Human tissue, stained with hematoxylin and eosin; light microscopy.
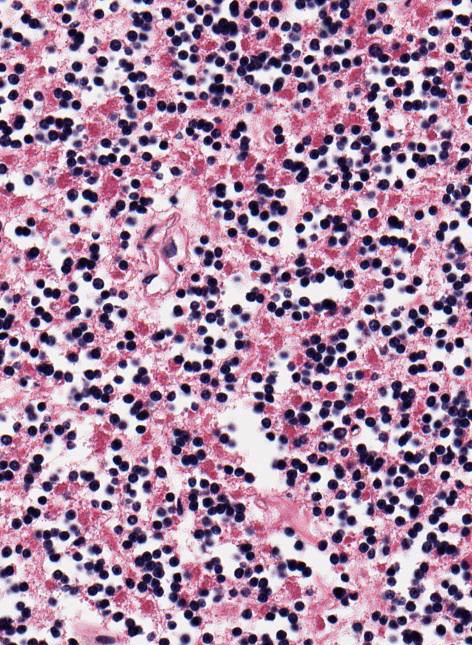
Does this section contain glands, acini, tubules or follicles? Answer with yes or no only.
No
